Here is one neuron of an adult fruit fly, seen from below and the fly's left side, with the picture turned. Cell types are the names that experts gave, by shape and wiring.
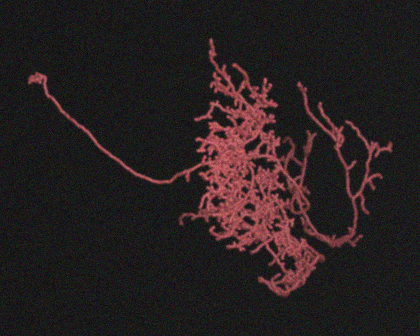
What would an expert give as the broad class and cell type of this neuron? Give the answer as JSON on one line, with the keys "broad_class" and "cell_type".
{"broad_class": "central-brain intrinsic neuron", "cell_type": "LAL137"}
